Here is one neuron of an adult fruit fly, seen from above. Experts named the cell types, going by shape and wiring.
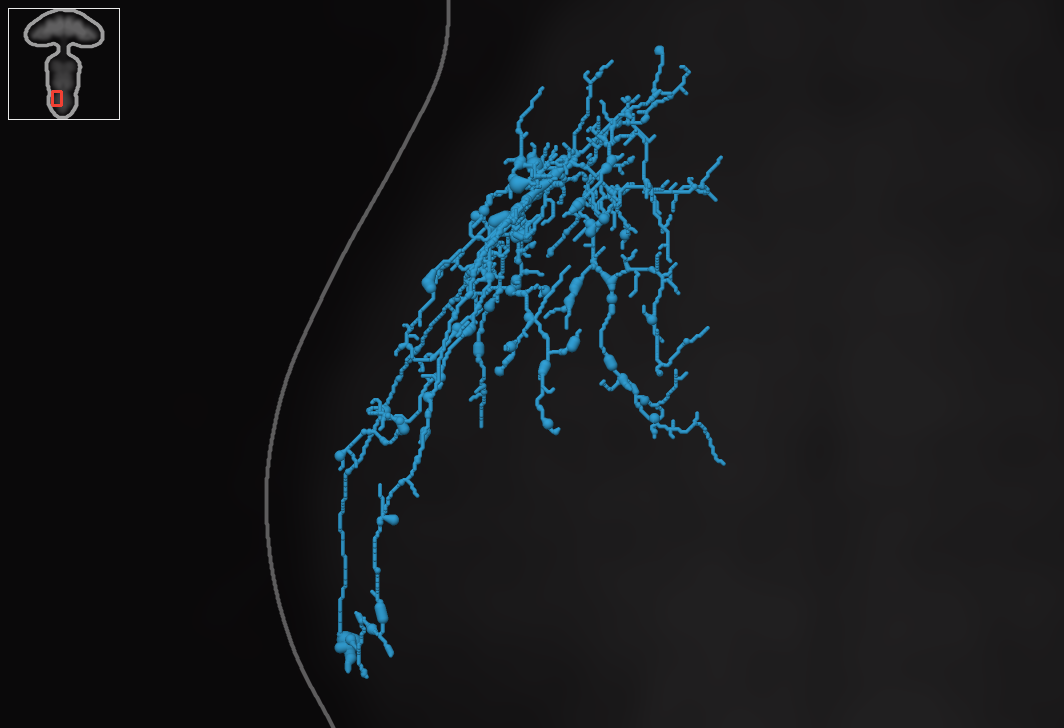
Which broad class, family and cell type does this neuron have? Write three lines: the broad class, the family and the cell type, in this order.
nerve-cord intrinsic neuron
hemilineage 08A
IN08A037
